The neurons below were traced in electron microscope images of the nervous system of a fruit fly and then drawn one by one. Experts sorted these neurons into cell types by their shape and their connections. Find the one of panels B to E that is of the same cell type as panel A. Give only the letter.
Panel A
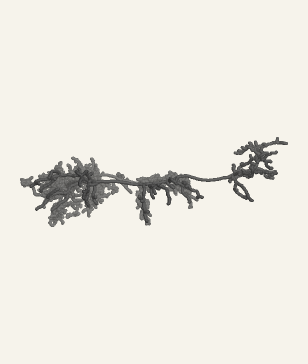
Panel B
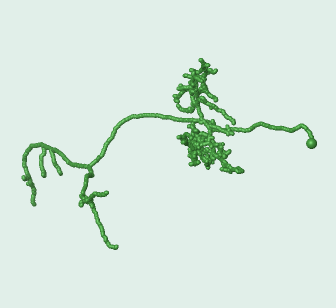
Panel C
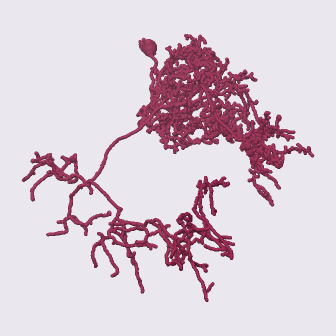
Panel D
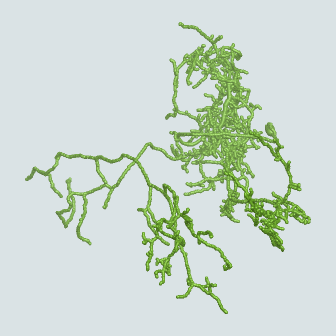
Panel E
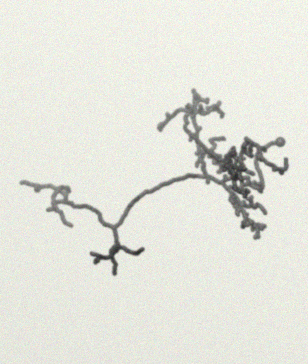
C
